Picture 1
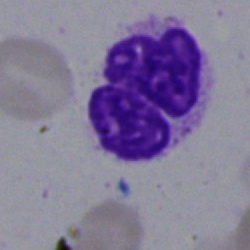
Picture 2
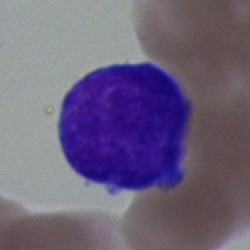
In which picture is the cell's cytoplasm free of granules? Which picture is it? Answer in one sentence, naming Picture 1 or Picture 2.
The cytoplasm of the cell shown in picture 2 holds no visible granules.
